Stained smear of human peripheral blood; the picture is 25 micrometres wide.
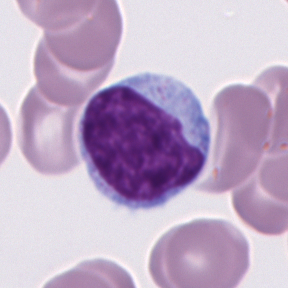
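Typical lymphocyte, about 12 micrometres across. Its nucleus, roughly 11 by 9 micrometres, takes up about 70% of the cell's area and sits off-centre toward the lower left, so the widest band of cytoplasm is at the upper right. The chromatin is dark purple and coarsely clumped. The cytoplasm is pale blue and holds a few fine reddish-purple granules.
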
